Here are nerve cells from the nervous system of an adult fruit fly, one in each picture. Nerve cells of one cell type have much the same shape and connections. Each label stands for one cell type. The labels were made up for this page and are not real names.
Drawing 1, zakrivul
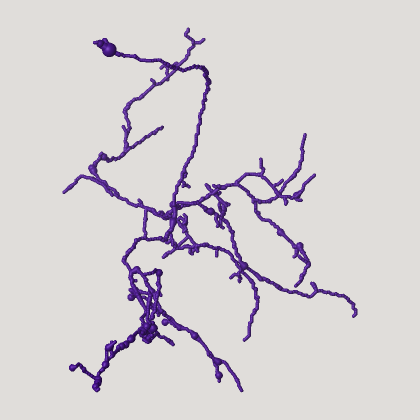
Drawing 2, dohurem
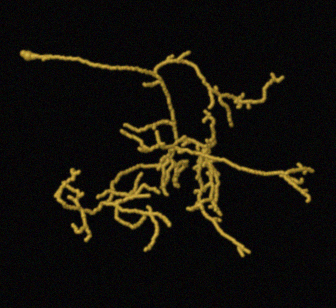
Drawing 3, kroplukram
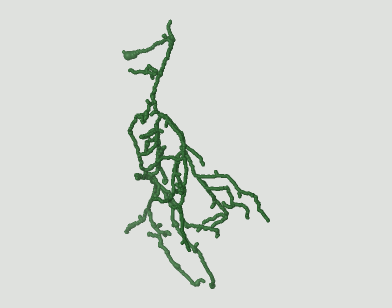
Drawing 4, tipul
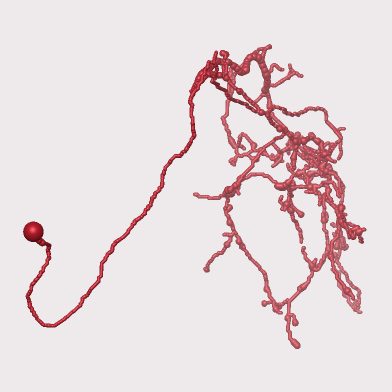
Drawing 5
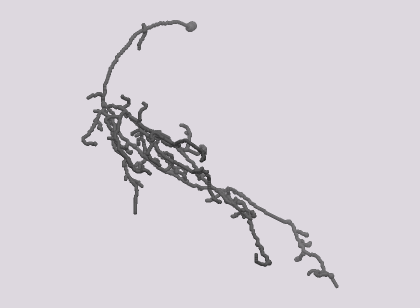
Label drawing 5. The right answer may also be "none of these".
kroplukram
